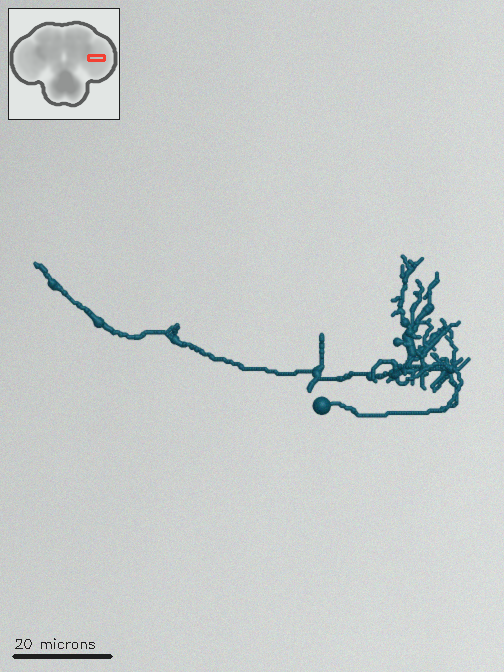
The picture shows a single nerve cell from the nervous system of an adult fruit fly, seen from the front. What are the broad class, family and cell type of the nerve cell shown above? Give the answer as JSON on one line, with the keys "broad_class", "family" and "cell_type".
{"broad_class": "optic-lobe intrinsic neuron", "family": "TmY", "cell_type": "TmY3"}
